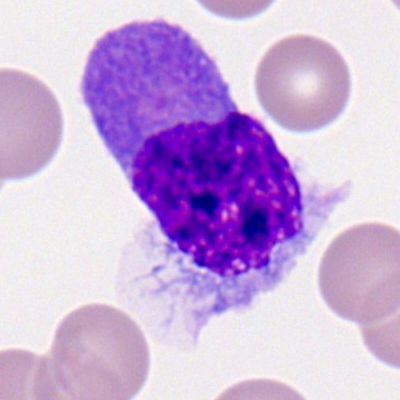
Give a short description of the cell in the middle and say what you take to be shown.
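This one's elongated, running from upper left to lower right. There's plenty of cytoplasm for the size of the nucleus. Up at the upper left the cytoplasm stains blue-violet, while the lower-right border is pale and frays out into fine hair-like strands. It's a monocyte.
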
